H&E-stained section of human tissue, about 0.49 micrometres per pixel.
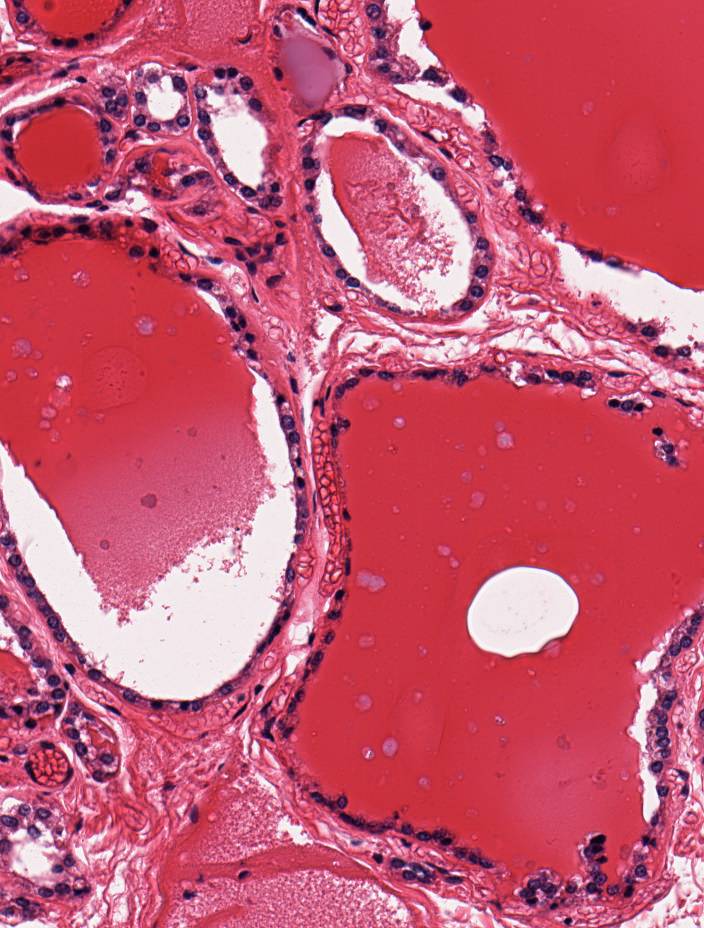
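Thyroid: closed round-to-angular follicles, very unequal in size, largest filling the right half and left middle. Most lumens: homogeneous, deep pink colloid. Lining: single layer, flattened to low cuboidal, small dark nuclei. Large lower right follicle: one sharply bordered, round, empty white hole in the colloid.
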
